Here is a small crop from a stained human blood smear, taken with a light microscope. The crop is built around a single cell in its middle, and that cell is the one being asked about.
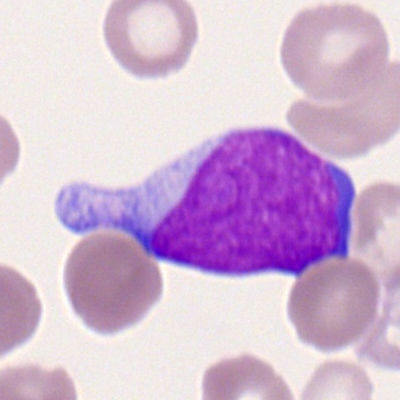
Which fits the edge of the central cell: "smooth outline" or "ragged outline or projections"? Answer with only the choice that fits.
Ragged outline or projections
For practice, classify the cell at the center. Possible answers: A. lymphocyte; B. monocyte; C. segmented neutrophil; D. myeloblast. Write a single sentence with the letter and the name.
What sits in the middle of the crop is a myeloblast, and option D is correct.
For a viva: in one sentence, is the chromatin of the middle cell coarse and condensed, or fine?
The chromatin is fine; coarse clumps are not a feature here.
